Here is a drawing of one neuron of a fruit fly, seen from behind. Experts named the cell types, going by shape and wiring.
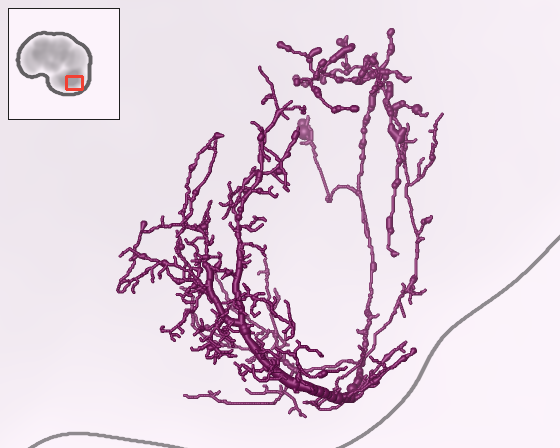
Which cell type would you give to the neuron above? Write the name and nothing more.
IN08A012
